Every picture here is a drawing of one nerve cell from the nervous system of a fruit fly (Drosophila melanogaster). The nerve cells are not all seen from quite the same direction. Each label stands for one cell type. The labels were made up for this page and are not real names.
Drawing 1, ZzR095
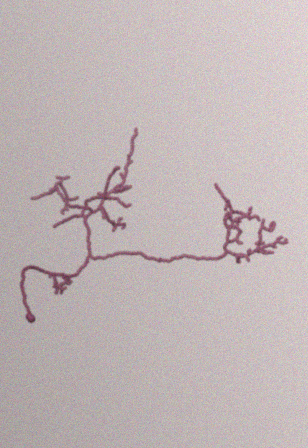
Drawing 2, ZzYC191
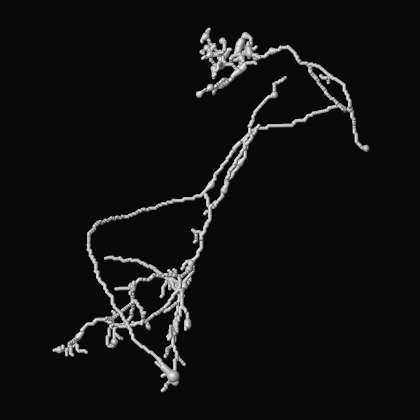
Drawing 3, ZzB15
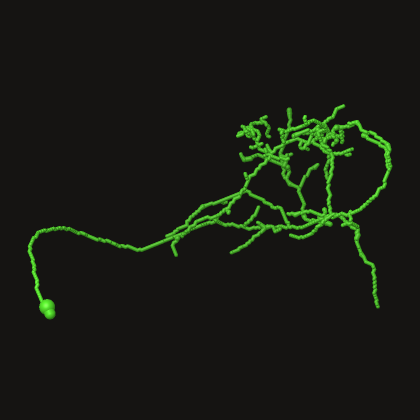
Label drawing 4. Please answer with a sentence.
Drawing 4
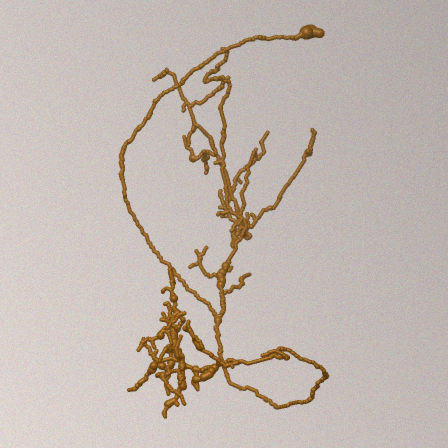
It belongs to ZzYC191.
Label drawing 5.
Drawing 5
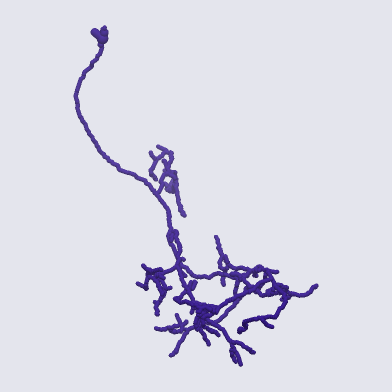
It belongs to ZzB15.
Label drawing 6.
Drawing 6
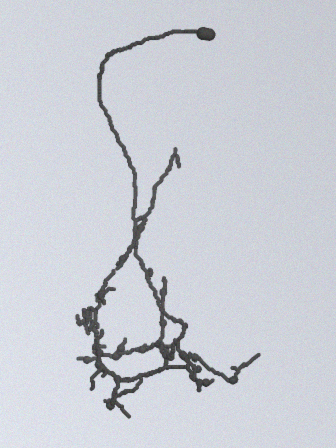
It belongs to ZzB15.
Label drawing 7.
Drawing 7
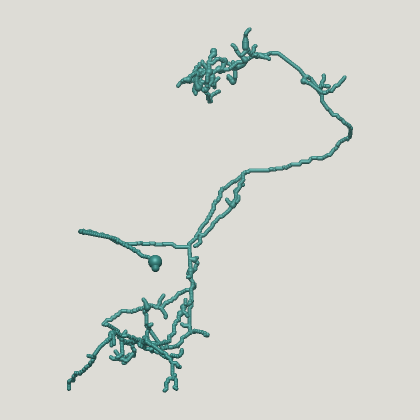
It belongs to ZzYC191.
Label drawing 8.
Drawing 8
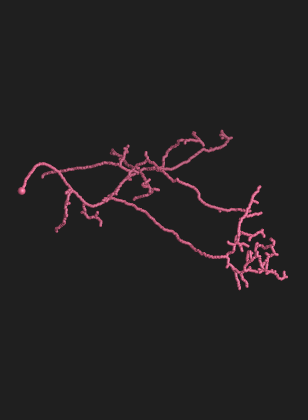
It belongs to ZzR095.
